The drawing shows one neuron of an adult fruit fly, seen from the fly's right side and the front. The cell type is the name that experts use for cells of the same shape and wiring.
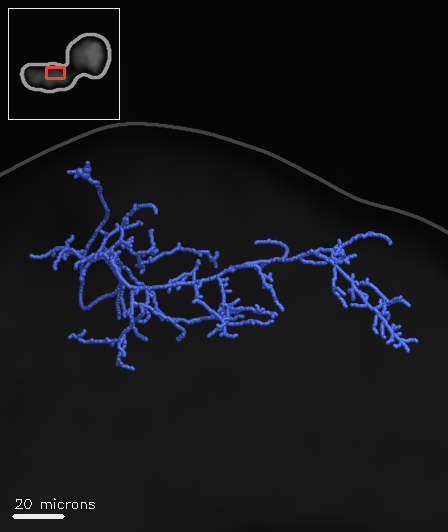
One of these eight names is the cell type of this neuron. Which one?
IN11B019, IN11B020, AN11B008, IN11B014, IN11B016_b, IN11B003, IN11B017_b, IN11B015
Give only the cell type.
IN11B017_b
